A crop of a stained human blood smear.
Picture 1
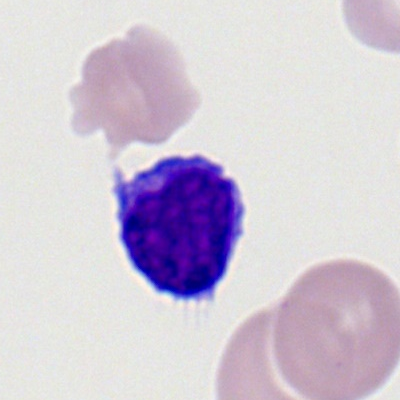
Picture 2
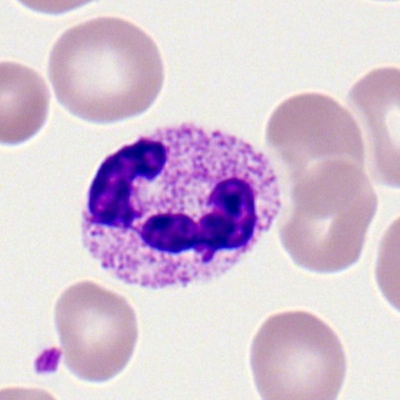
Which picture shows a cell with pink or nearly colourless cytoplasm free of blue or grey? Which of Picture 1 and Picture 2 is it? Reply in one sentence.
The cytoplasm of the cell in picture 2 is pink, salmon or almost clear, with no blue or grey.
